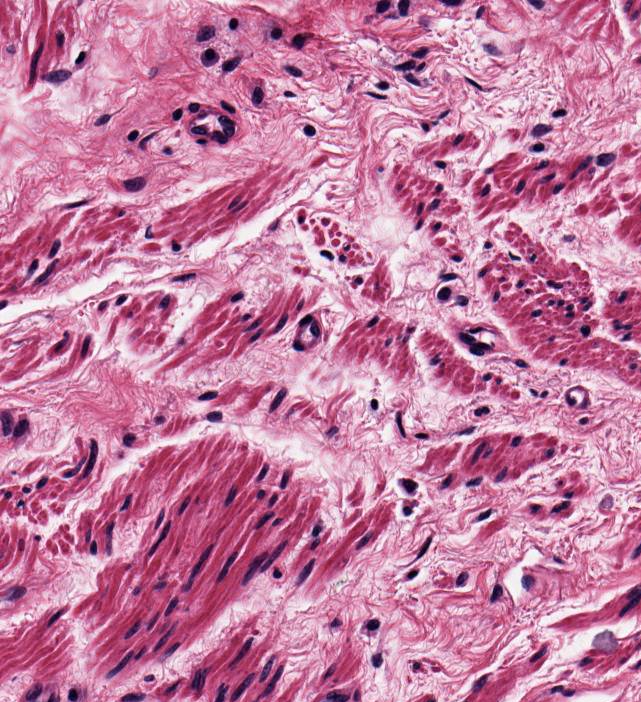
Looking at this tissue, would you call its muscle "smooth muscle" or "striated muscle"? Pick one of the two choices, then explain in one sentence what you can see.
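Smooth muscle. The whole field is made of irregular bundles of smooth muscle separated by loose connective tissue stroma.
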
